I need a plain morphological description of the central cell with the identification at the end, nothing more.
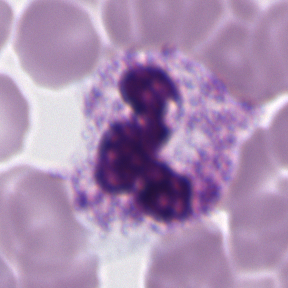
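Checking the outline first: the cell is roughly round, with a ragged, granular edge. Next, the chromatin is dense and stains dark purple, and no nucleoli are visible in the nucleus. Last, the granules are mostly violet-purple. It is a segmented neutrophil.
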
